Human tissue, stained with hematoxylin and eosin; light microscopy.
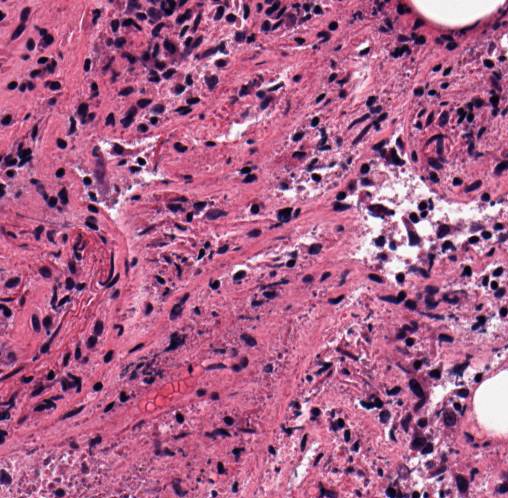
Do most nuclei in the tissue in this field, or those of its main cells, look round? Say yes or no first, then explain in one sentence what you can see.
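No. Most nuclei are elongated and darkly stained.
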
